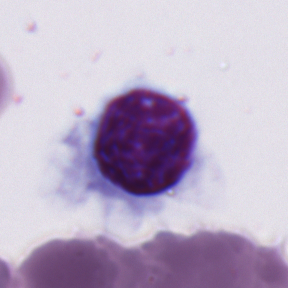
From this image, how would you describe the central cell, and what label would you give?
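The chromatin is dark purple and coarsely clumped. Very pale, faint blue cytoplasm extends further on the left and lower sides of the nucleus than on the right, and its edge is frayed into fine, wispy projections. This is a hairy cell.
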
